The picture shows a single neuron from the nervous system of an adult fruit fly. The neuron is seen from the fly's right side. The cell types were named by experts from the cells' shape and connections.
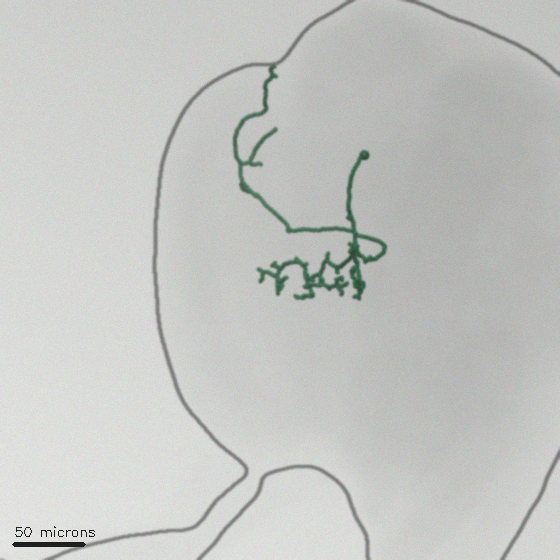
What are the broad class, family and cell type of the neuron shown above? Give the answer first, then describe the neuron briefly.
It is an optic-lobe intrinsic neuron. Its family is Lat. It is of cell type Lat3. From top to bottom in the picture it spans about 170 microns. As drawn here it is taller than it is wide.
